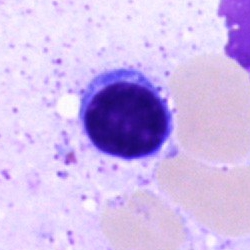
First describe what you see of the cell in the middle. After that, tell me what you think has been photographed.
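See how dense the chromatin is, dark purple right through the nucleus. The cytoplasm is just a narrow blue rim around it, a little wider above the nucleus. That's a lymphocyte.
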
